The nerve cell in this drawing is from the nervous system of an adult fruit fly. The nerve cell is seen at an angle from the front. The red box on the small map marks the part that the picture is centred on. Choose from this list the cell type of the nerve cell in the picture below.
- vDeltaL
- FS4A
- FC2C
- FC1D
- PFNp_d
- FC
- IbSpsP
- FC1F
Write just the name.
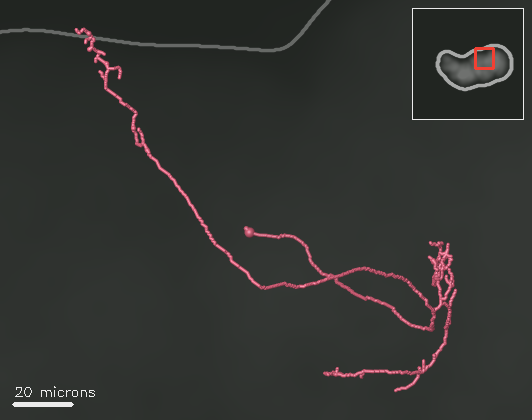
FS4A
